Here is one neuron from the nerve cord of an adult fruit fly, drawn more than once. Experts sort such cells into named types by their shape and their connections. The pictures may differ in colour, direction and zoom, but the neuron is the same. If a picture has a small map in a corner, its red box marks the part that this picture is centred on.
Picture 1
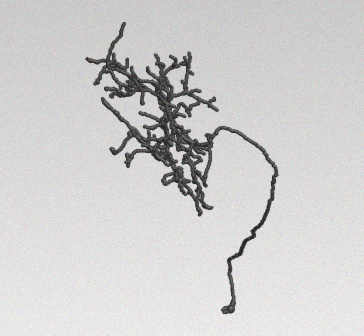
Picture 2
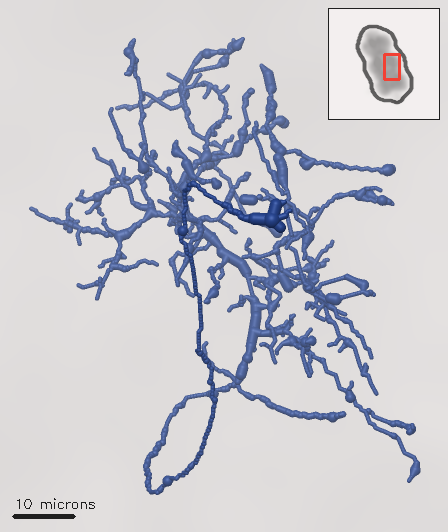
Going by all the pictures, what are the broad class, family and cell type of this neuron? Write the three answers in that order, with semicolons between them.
nerve-cord intrinsic neuron; hemilineage 02A; IN02A049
